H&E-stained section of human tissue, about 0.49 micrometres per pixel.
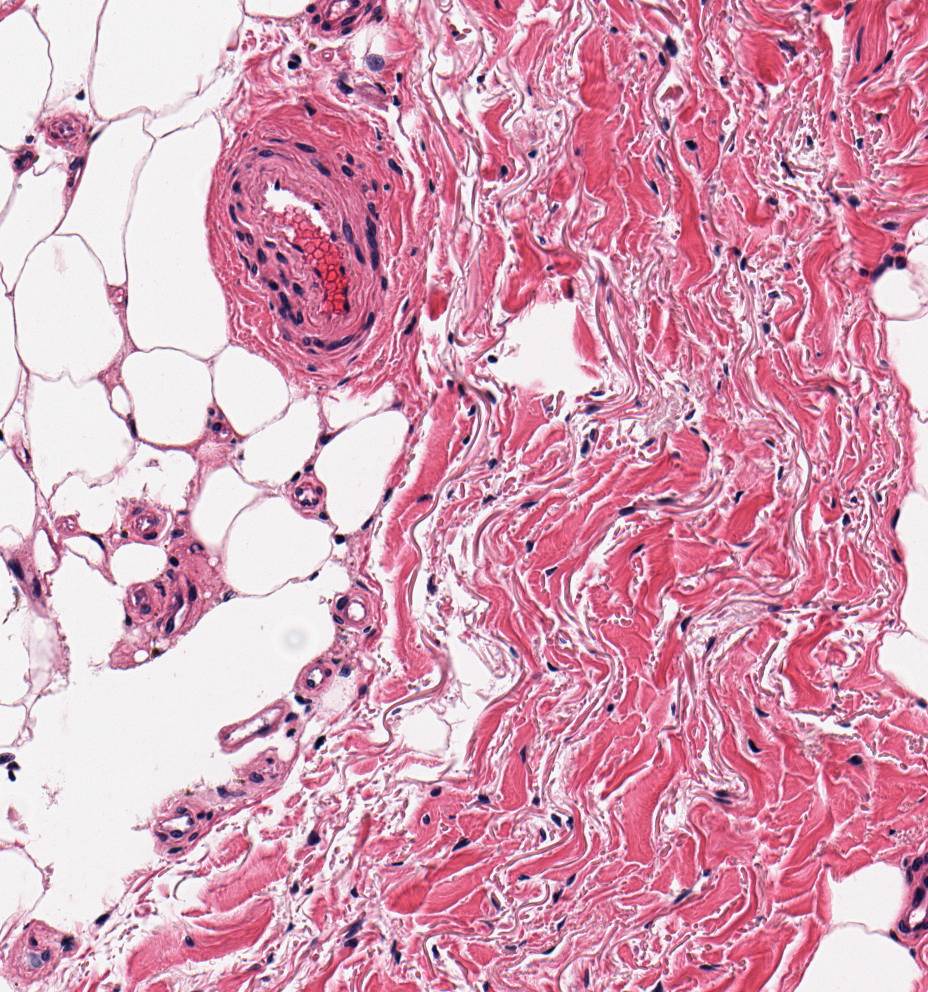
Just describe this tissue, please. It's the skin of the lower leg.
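Left third: fat; adipocytes as large clear polygonal spaces bounded by thin pink membranes. Right two-thirds: dense pink fibrous tissue, eosinophilic fibre bundles wavy, mostly top to bottom. Nuclei between bundles sparse, dark, elongated.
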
